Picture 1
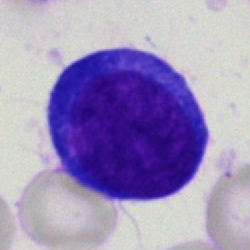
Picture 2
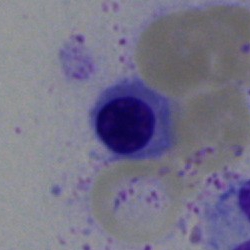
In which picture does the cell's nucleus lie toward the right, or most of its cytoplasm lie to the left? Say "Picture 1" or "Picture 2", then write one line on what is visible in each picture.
Picture 1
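Picture 1: The cytoplasmic rim is wider on the upper left side than on the lower right.
Picture 2: The rim of cytoplasm is wider on the right side of the nucleus than on the left.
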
